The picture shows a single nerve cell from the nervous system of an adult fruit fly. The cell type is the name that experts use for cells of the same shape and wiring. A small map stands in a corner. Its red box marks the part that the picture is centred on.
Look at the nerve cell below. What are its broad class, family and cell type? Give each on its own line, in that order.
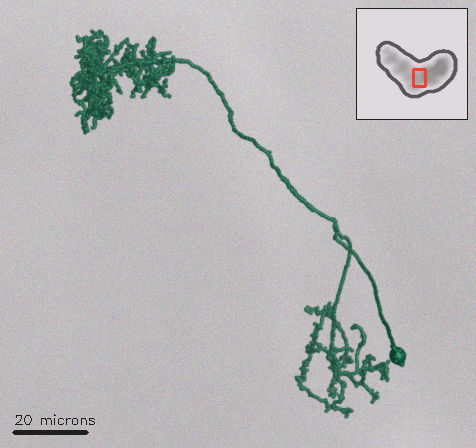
visual projection neuron
hemilineage VPNv1
LC17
